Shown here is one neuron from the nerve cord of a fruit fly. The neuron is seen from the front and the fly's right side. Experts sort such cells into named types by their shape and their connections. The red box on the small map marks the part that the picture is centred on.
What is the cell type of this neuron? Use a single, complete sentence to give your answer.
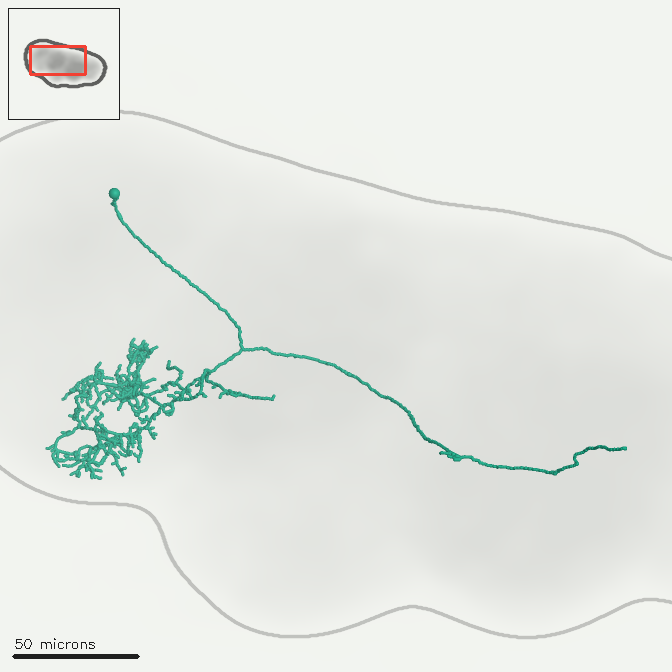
Of the cell type IN23B047 is this neuron.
